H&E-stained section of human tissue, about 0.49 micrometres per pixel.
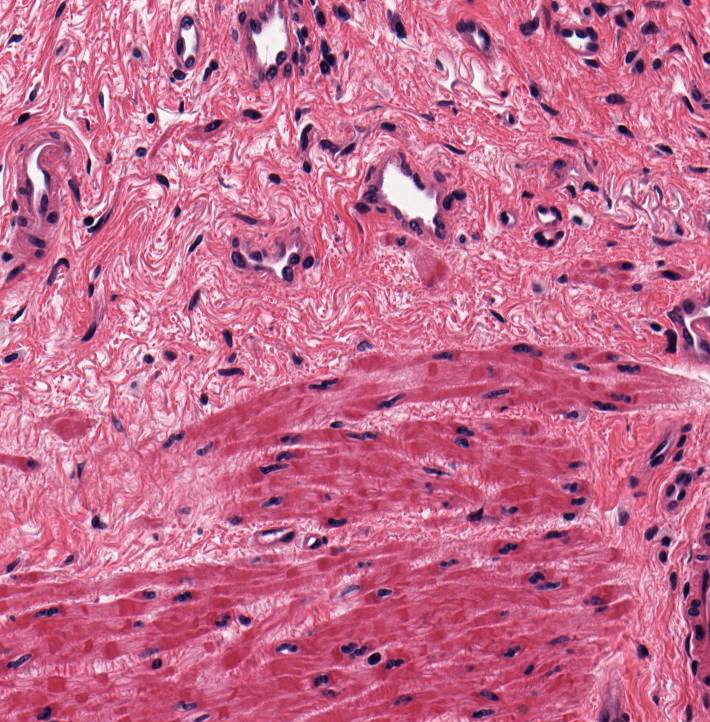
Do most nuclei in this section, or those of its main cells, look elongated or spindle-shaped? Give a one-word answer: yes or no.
Yes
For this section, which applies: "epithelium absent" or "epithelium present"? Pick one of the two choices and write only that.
Epithelium absent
